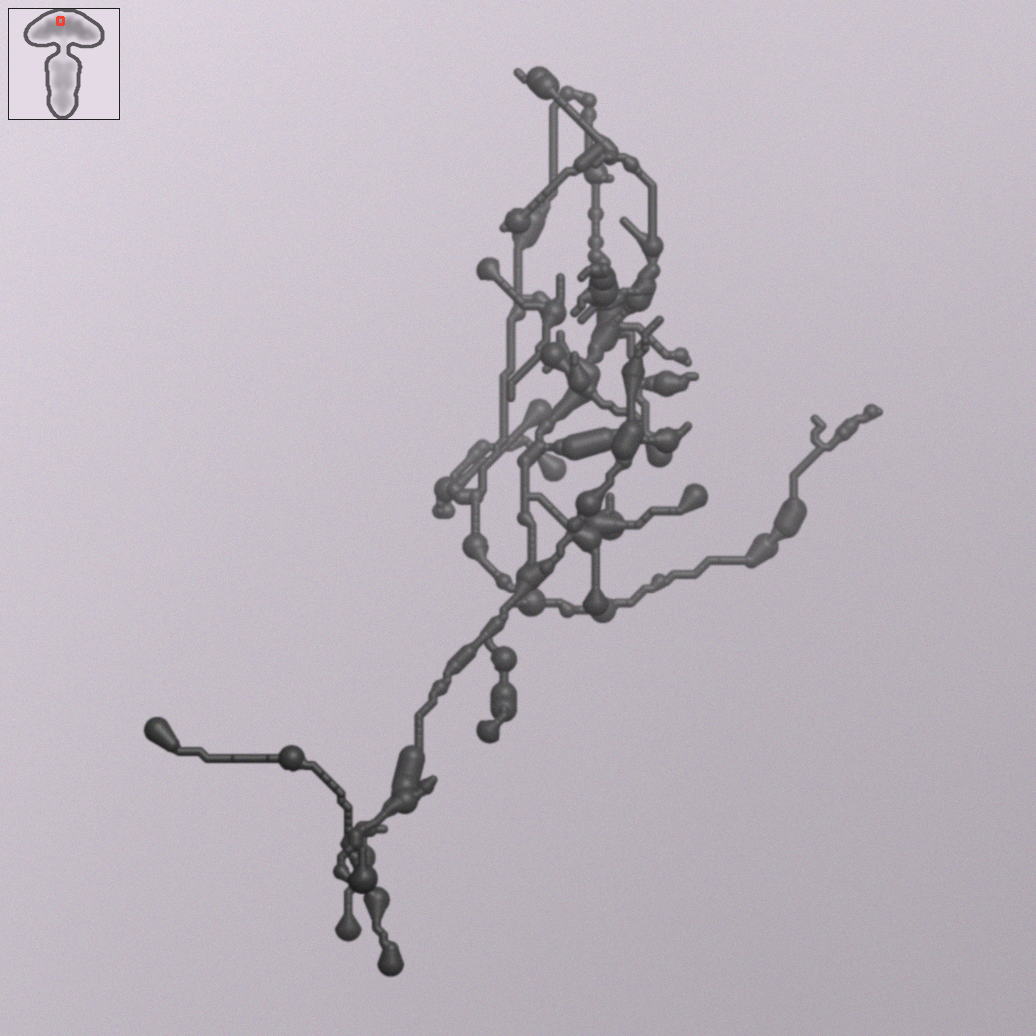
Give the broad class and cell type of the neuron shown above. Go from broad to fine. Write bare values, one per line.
central-brain intrinsic neuron
CRE069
